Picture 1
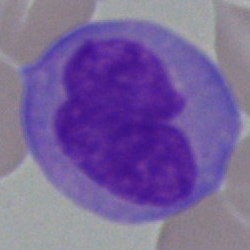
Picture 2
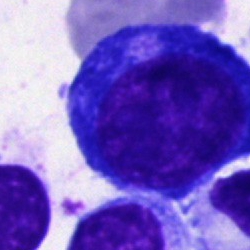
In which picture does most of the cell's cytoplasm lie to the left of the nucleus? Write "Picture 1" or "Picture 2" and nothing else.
Picture 2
